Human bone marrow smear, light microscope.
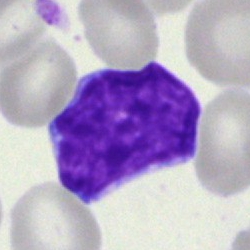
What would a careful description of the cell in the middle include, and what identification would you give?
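Nearly the whole cell is filled by the nucleus. Its chromatin is coarse, clumped into darker and lighter patches. Cytoplasm appears only as a very thin rim at the cell edge. The entire cell stains a deep violet-purple. The cell is a blast.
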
